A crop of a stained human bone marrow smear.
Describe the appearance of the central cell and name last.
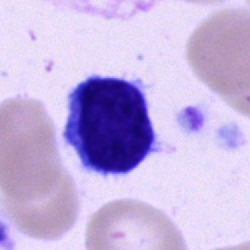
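Roughly square rather than round, the cell outline has blunt corners. In places, fine short hair-like projections stand out from its edge. The nucleus stains a very dark blue-purple throughout, and its chromatin is dense and coarse, not fine and open. This is a lymphocyte.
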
